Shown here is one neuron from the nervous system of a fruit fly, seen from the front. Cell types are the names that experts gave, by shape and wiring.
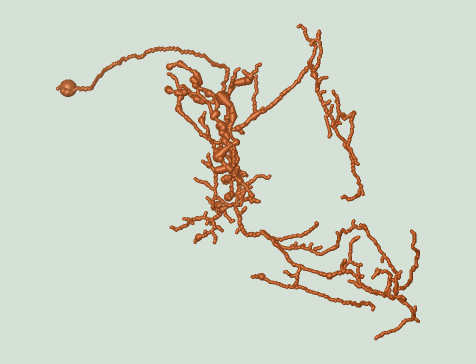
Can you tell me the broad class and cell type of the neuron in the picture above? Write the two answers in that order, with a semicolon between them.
nerve-cord intrinsic neuron; INXXX347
